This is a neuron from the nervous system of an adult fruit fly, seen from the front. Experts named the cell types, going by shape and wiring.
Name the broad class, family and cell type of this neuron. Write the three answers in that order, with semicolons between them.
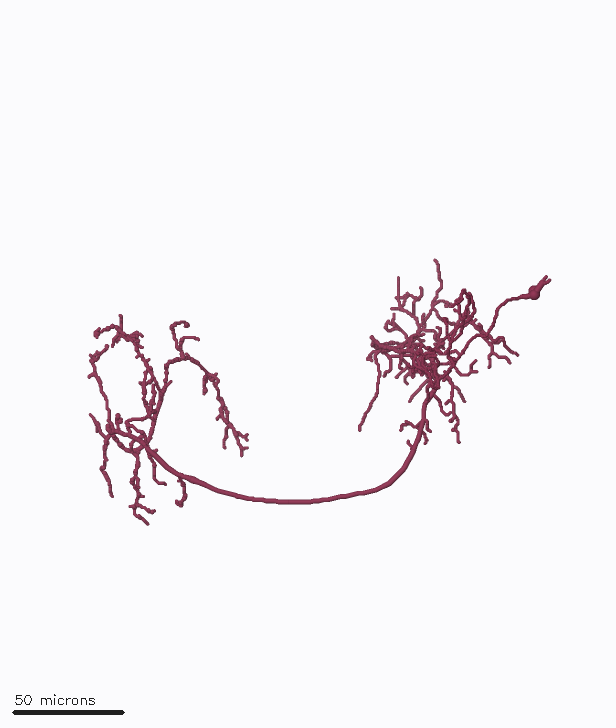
nerve-cord intrinsic neuron; hemilineage 01A; IN01A023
